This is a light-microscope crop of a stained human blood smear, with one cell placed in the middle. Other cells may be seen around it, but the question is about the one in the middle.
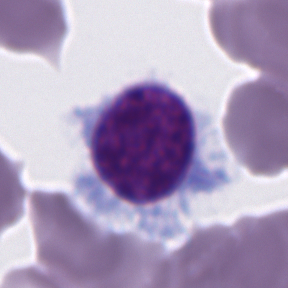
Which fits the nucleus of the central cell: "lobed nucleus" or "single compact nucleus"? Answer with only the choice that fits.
Single compact nucleus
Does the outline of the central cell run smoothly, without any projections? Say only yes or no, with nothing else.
No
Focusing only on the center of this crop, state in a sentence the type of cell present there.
The identification for the central cell is a hairy cell.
